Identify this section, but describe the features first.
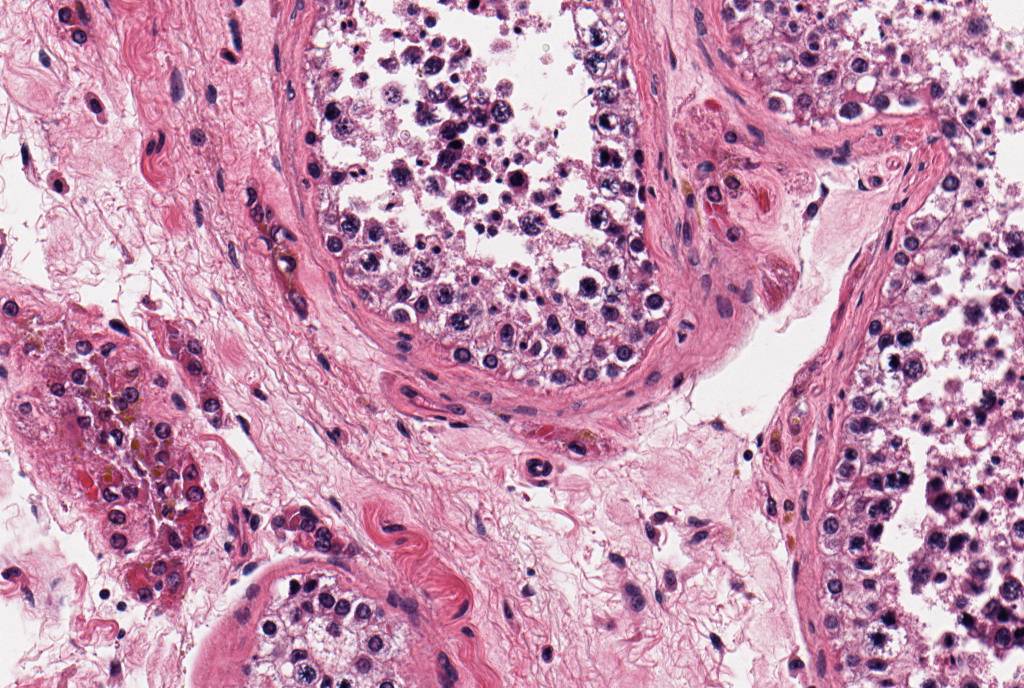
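Start with the top-centre tubule: toward its middle, the cells lie loose and scattered, with clear spaces between them. Just to its right, small collections of red blood cells sit in the stroma. That stroma between tubules is loose, pale pink and wavy-fibrillar, with scattered spindle nuclei. Look for golden-brown pigment granules, scattered in the stroma and in the cell cluster at the left edge. All of this is testis.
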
